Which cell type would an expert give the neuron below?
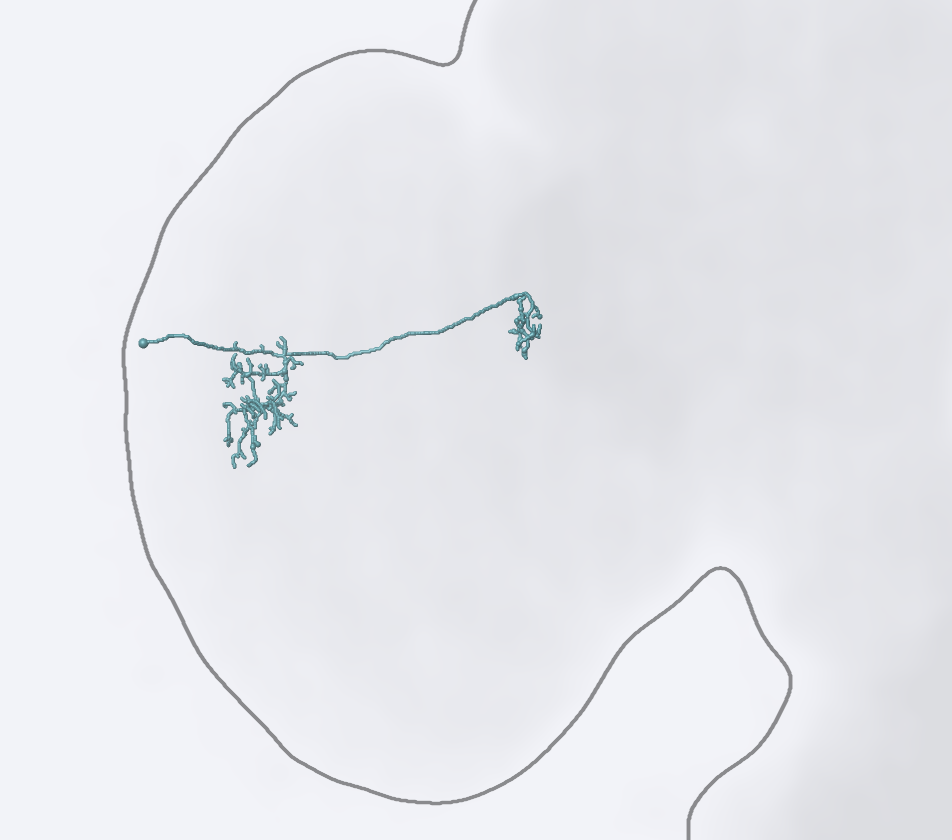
Tm36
